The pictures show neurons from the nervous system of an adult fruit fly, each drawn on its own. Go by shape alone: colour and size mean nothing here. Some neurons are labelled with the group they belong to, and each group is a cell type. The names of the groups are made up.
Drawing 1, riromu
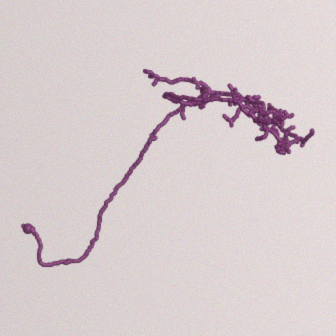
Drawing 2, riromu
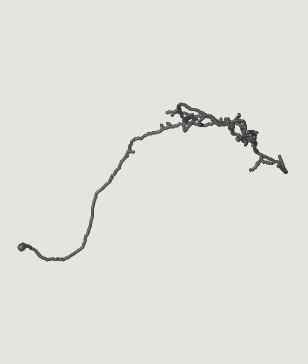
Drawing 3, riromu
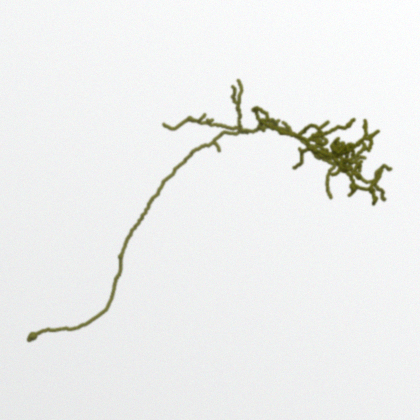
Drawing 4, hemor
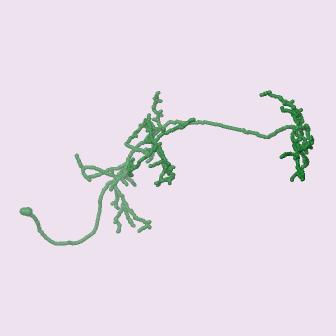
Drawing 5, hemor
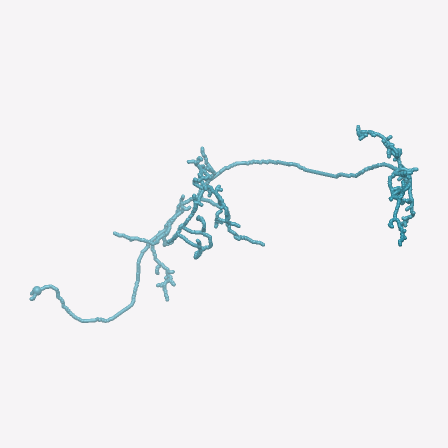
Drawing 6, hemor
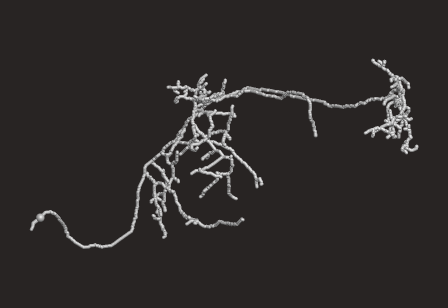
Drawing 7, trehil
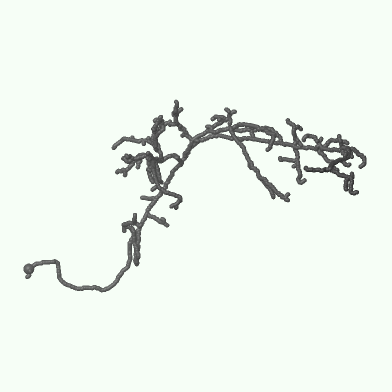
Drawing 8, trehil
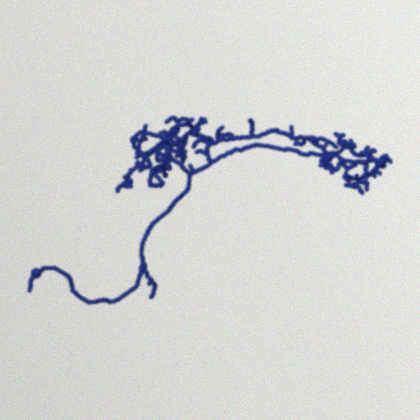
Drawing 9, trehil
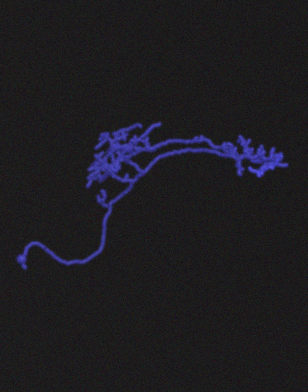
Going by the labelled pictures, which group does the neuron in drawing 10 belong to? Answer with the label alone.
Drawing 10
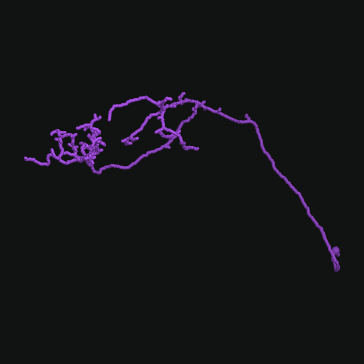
riromu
